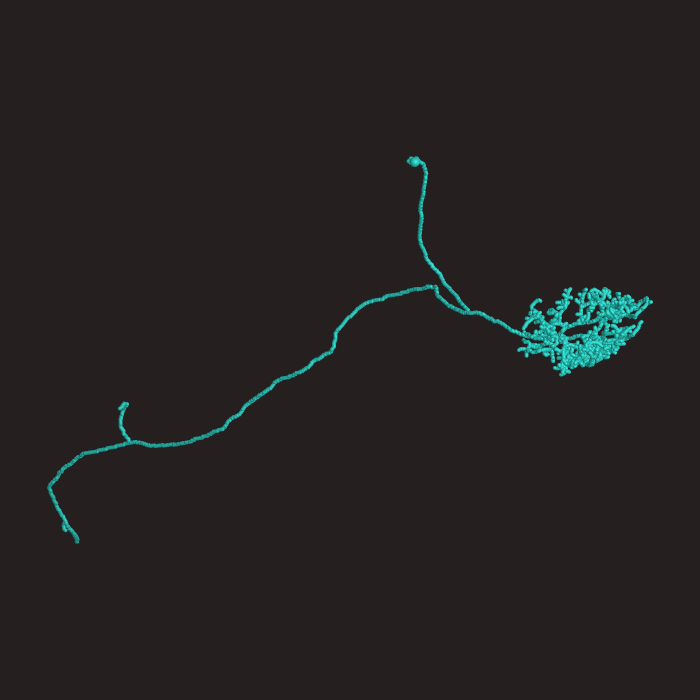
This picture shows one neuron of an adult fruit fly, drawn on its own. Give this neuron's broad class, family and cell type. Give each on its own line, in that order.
nerve-cord intrinsic neuron
hemilineage 23B
IN23B025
